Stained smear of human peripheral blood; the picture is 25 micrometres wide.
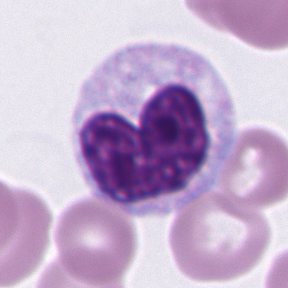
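Band neutrophil, the central cell in a stained smear of human peripheral blood. The cell measures about 15 micrometres across, and its nucleus fills about 50% of the cell's area. Dark purple chromatin lies in clumps separated by paler gaps. The pale greyish-lilac cytoplasm holds fine, faint lilac granules scattered throughout. Just above the notch of the nucleus, a small pale clear area sits in the cytoplasm.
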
